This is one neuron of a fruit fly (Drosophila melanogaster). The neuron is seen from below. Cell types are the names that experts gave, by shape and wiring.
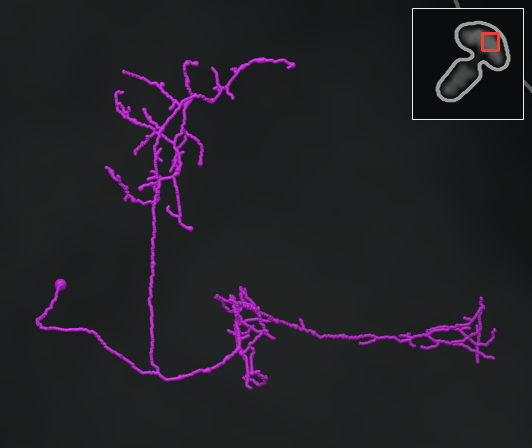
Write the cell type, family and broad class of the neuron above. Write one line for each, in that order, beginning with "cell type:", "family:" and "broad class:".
cell type: SMP320
family: hemilineage DM3_dorso_lateral
broad class: central-brain intrinsic neuron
